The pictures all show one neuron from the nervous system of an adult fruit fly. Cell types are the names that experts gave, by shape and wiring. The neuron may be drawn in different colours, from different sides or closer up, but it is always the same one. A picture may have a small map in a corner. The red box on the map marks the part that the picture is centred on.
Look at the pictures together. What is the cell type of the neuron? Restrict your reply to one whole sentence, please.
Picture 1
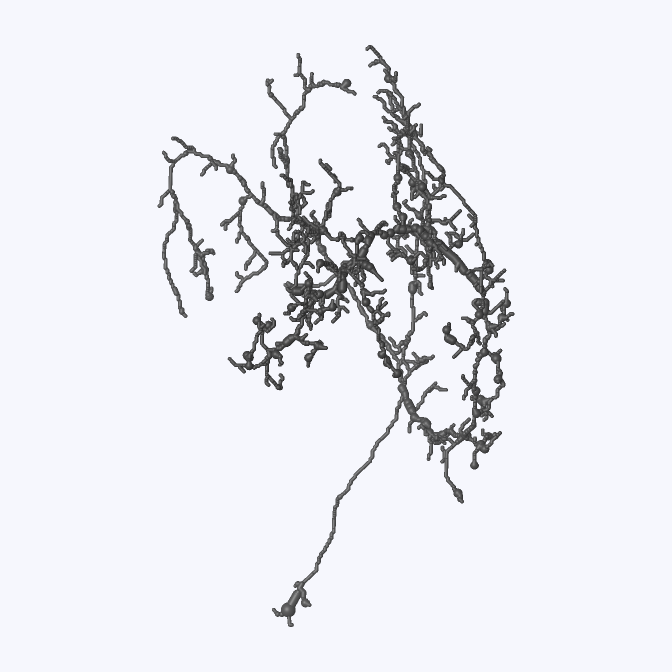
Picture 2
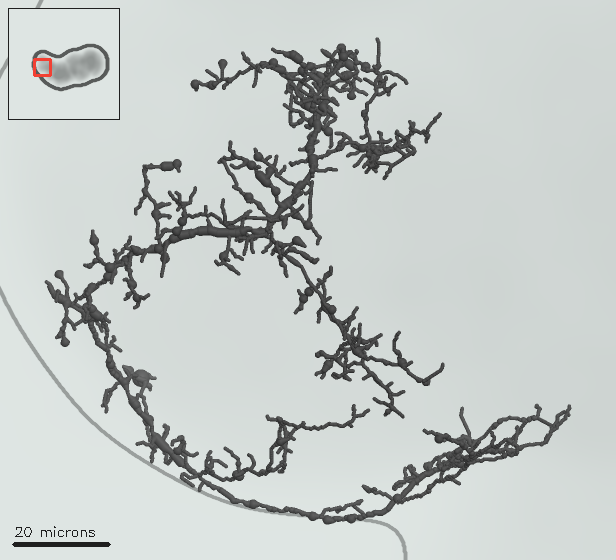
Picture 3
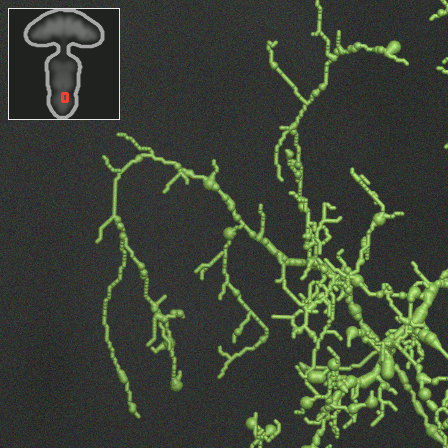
Typed by cell type, the neuron is IN13A038.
